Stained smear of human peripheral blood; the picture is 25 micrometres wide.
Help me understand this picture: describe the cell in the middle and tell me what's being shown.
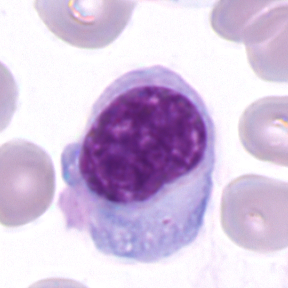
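Look first at the nucleus: one single mass, with no lobes. It lies off-centre toward the top of the cell, so most of the cytoplasm sits below it. Its chromatin is coarse and clumped, with paler gaps between the dark patches. The cytoplasm is a pale blue-grey. What you are looking at is a plasma cell.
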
